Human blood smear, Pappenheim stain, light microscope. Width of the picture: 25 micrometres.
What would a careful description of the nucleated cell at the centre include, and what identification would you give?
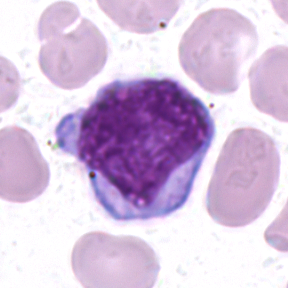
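Off the left edge there's a small, rounded, pale blue bulge. The chromatin is coarse, gathered into dark purple patches. Cytoplasm is pale blue and forms its widest band below the nucleus. Size-wise, the cell is about 13 micrometres across, with a nucleus of about 11 micrometres filling about 70% of its area. I'd call it a plasma cell.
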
